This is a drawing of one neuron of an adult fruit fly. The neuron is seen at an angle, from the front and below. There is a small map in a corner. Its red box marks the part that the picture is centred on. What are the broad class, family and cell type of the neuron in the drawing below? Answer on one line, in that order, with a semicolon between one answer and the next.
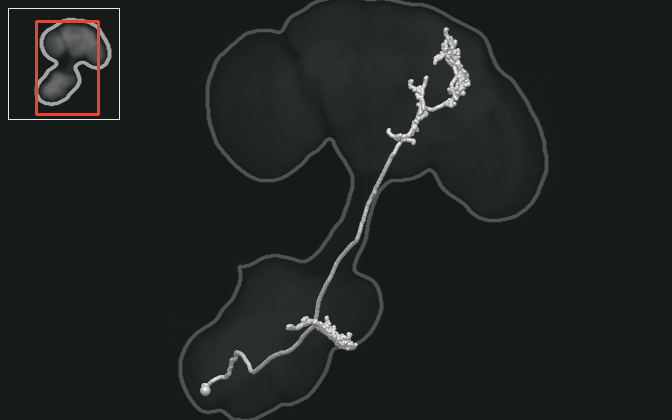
ascending neuron; hemilineage 09B; AN09B017e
